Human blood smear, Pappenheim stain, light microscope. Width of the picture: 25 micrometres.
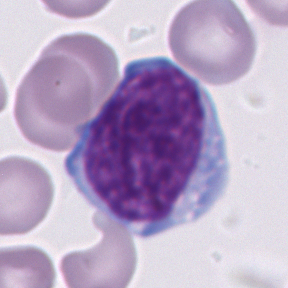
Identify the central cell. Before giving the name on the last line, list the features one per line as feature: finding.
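Position of nucleus: off-centre, toward the left side
Nuclear outline: smooth, no lobes, no deep notch
Cytoplasm colour: pale blue
Coarse granules: none in the cytoplasm
Cell: myeloblast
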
